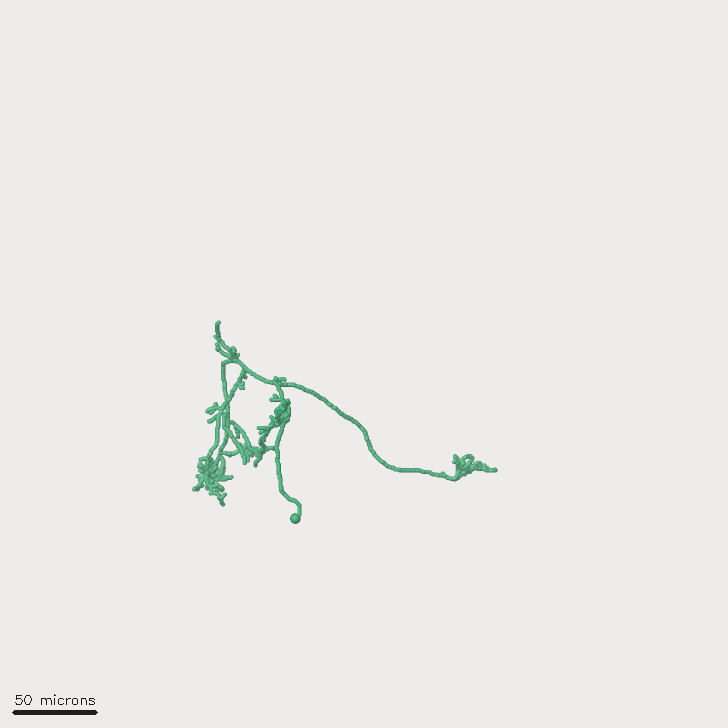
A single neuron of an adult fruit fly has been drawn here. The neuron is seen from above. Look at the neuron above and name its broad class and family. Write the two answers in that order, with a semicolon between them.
central-brain intrinsic neuron; hemilineage DM6_central1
